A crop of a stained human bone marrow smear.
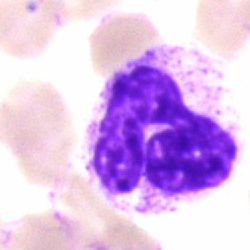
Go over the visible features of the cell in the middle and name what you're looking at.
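Dark purple, clumped chromatin with scattered paler spots. Outline roughly round, edge slightly uneven. Cytoplasm: no vacuoles. Identification: segmented neutrophil.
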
